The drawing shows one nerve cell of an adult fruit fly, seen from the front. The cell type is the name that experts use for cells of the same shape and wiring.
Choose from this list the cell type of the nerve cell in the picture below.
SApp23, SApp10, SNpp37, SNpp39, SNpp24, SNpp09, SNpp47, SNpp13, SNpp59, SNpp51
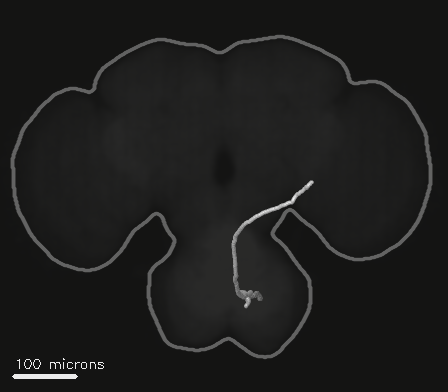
SApp23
